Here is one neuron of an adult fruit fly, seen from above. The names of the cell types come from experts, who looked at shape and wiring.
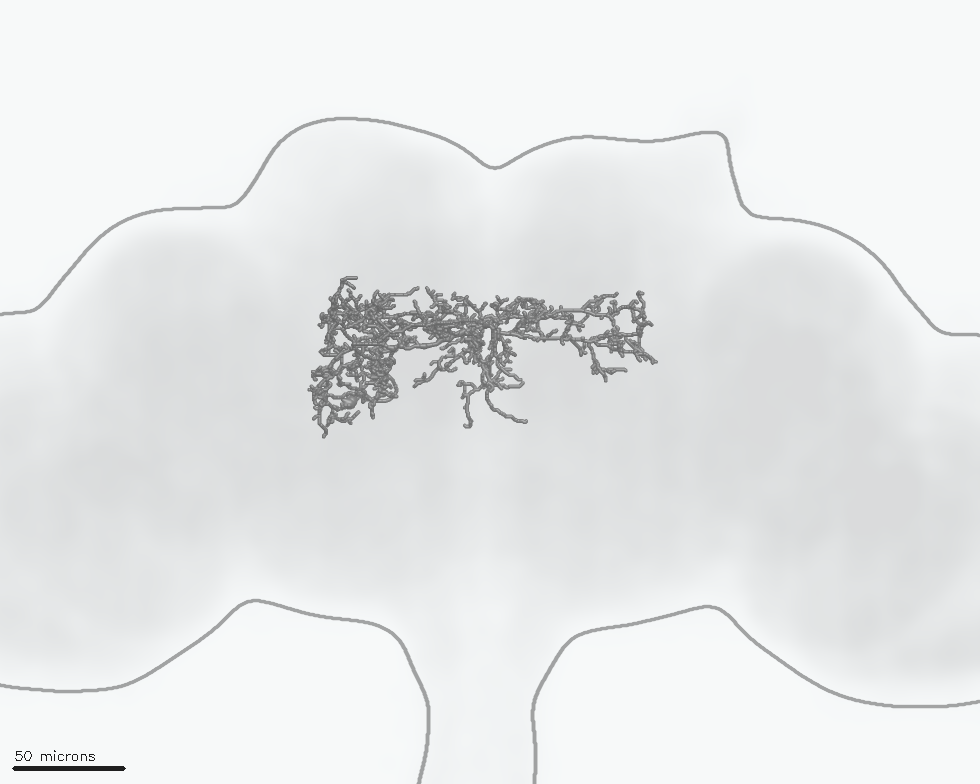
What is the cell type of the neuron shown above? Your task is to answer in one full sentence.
The neuron is of cell type GNG021.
